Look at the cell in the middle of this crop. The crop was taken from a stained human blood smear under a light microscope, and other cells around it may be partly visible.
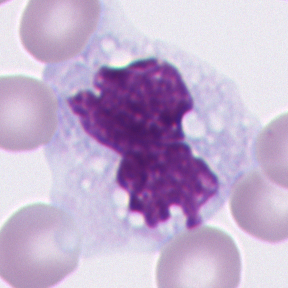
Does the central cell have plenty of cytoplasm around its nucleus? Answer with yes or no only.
Yes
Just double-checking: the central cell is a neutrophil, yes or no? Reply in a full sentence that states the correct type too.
No, the central cell is counted as a monocyte instead of a neutrophil.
